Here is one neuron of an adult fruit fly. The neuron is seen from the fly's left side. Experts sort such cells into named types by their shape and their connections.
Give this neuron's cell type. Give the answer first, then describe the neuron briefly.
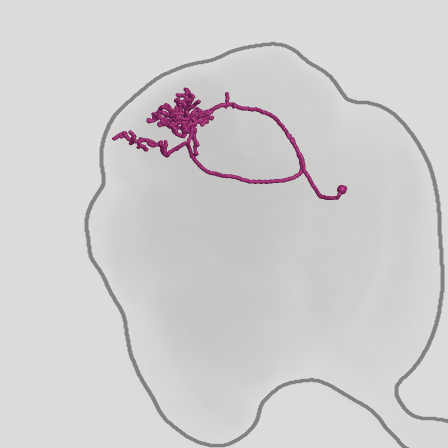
It is of cell type SMP568_a. It is a central-brain intrinsic neuron. The cell body can be seen on the right of the picture. In this view it is wider than it is tall.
